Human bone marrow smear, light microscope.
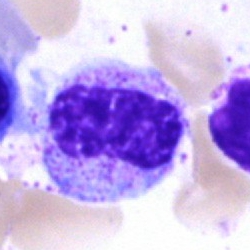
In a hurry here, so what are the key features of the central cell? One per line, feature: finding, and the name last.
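Nucleus: stretched sideways, wider than it is tall
Chromatin: dark purple clumps with paler streaks between them
Nucleoli: none you can see
Cytoplasm: no vacuoles
Name: band neutrophil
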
